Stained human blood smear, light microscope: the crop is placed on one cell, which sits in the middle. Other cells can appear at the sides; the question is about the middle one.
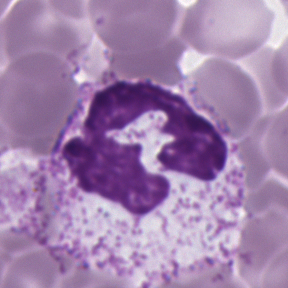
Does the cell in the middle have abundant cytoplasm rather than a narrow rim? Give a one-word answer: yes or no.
Yes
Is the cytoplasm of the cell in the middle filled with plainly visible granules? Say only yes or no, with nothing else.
Yes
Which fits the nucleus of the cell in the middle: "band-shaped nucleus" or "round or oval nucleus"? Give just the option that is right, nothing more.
Band-shaped nucleus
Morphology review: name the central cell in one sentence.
At the middle of the frame sits a neutrophil.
